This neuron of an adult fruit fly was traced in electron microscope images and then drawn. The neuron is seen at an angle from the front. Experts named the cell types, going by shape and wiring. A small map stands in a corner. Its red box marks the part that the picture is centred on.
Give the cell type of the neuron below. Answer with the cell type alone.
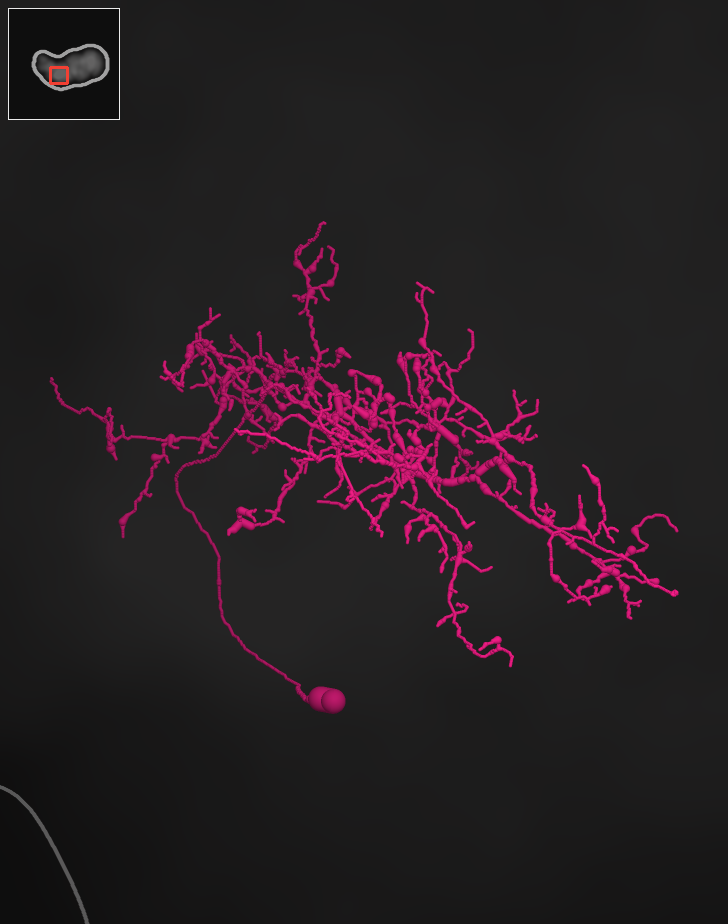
IN00A029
